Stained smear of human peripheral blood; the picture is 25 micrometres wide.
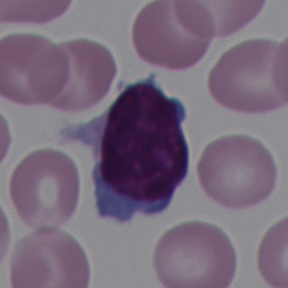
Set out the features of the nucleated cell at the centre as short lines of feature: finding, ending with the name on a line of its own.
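Nucleus: oval, about 10 by 8 micrometres
Nucleoli: none visible
Cytoplasm position: mostly to the left of and below the nucleus
Granules: none in the cytoplasm
Left margin: ragged, with small projecting tags
Cell: typical lymphocyte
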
